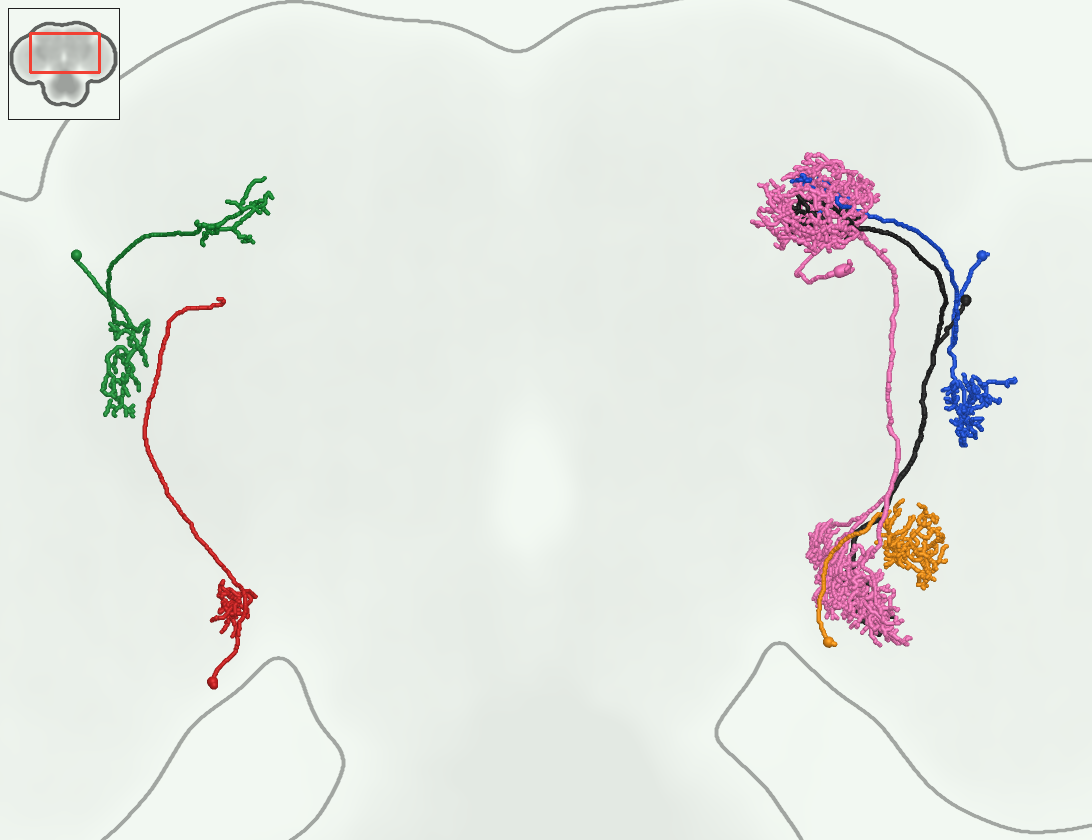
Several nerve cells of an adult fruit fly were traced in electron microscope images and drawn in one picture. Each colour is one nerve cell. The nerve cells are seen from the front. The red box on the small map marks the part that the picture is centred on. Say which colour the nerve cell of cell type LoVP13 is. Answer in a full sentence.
The colour is red.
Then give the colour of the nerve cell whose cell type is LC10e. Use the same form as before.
The colour is blue.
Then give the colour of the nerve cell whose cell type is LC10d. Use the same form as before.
The colour is black.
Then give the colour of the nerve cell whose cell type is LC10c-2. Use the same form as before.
The colour is green.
